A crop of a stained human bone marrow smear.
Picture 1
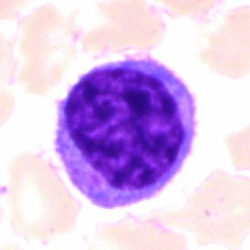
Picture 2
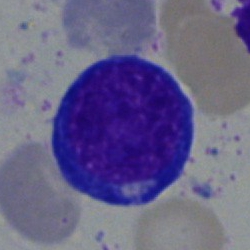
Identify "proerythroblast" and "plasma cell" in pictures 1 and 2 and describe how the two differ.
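Picture 1 shows a plasma cell, and picture 2 shows a proerythroblast. The plasma cell has a roughly round outline. In the plasma cell the chromatin is clumped into dark patches with paler areas between them, whereas in the proerythroblast it is finely stippled rather than coarsely clumped. The rim of cytoplasm in the plasma cell is widest at the lower left, while the narrow rim in the proerythroblast is broadest at the bottom of the cell. The cytoplasm is blue in the plasma cell and deep blue in the proerythroblast. In the proerythroblast, a small pale area lies at the lower edge of the nucleus.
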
